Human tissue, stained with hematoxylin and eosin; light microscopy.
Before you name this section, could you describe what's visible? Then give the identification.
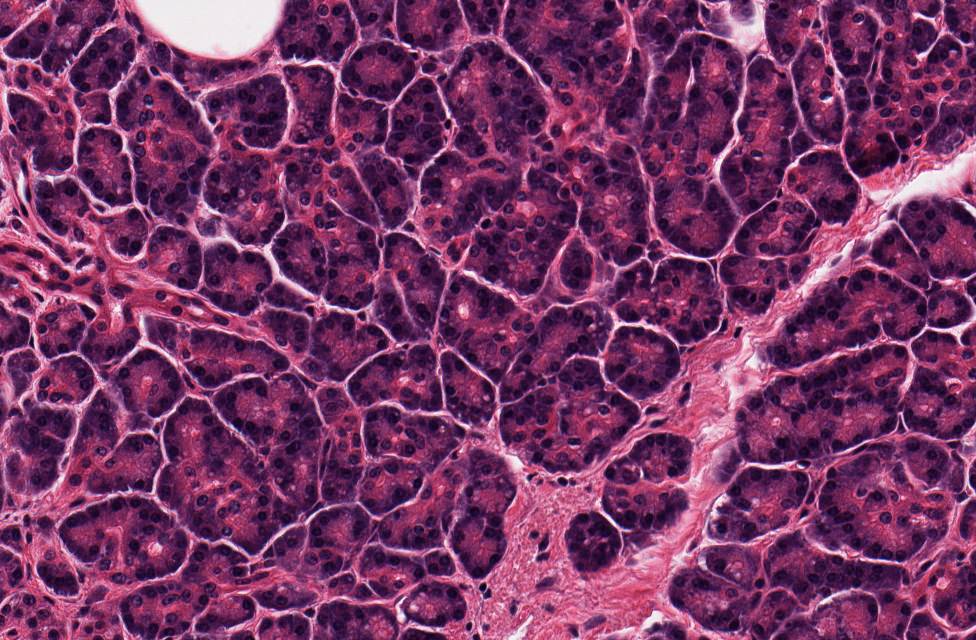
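Closely packed rounded acini occupy nearly the entire field. A band of pink fibrous connective tissue crosses diagonally from the lower centre toward the upper right. The acinar cells are pyramidal, with round dark nuclei set toward the base and densely stained, granular purple-pink cytoplasm. This is pancreas.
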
